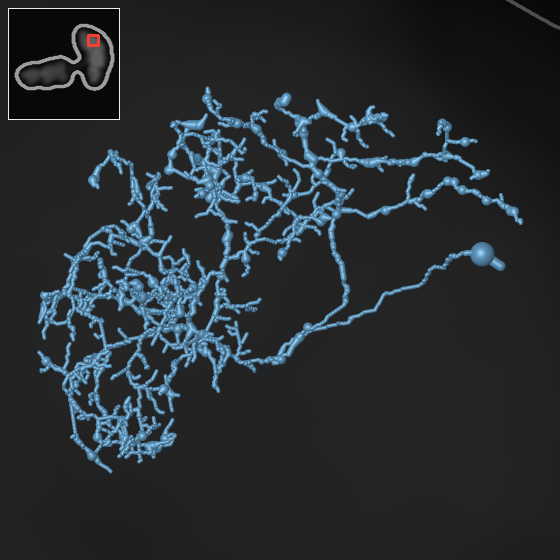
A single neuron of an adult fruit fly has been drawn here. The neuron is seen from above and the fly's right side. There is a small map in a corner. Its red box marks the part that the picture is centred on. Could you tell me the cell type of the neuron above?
AVLP409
